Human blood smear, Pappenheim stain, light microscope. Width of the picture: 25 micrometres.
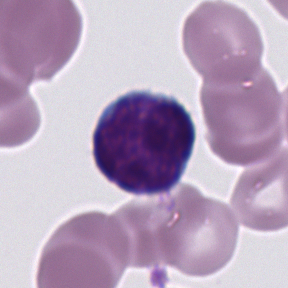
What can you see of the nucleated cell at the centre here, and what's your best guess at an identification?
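There's hardly any cytoplasm here, just a thin bluish rim you can barely make out. The nucleus stains deep purple throughout, and no nucleoli can be seen in it. The cell surface has no distinct projections either. So this one is a typical lymphocyte.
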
